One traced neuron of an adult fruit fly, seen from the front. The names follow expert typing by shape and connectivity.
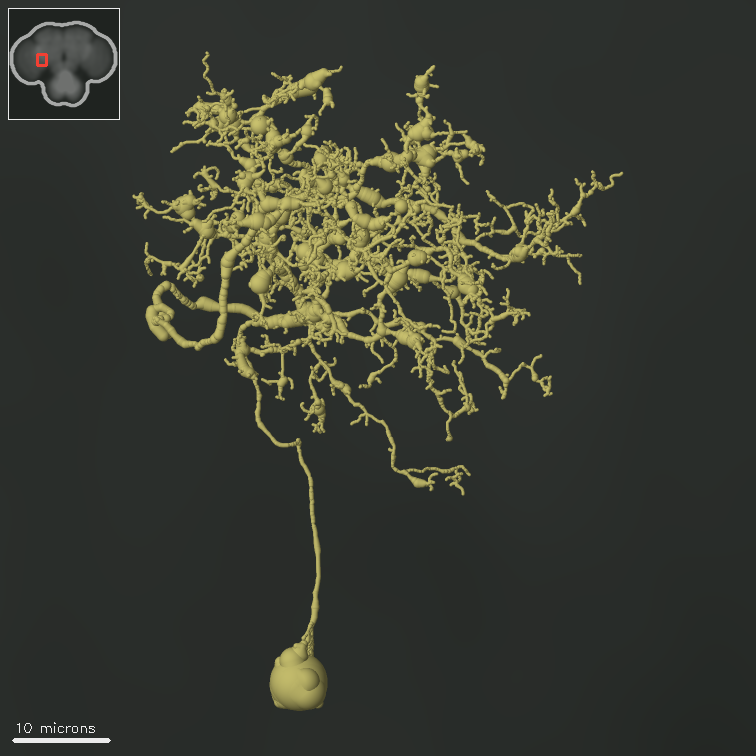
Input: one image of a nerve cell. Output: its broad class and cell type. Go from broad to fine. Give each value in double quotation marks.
"central-brain intrinsic neuron", "CB1205"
